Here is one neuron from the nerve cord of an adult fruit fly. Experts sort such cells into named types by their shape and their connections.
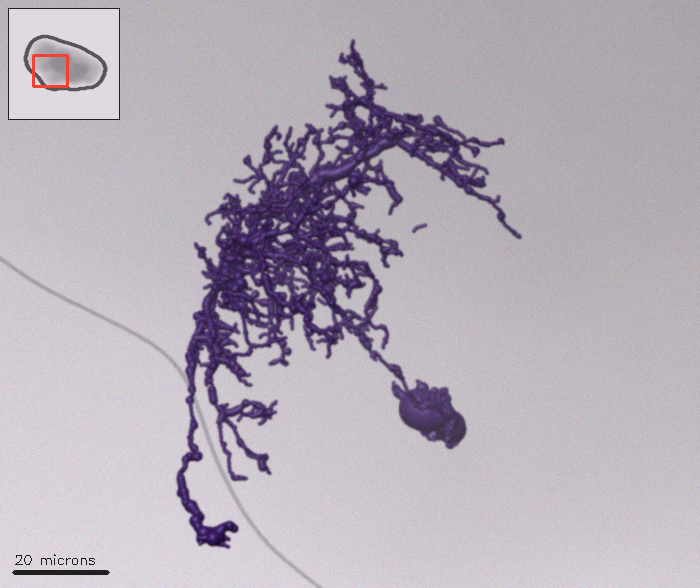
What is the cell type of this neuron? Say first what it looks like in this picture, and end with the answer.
From top to bottom in the picture it spans about 110 microns. The picture shows more than a hundred branch ends. It is a motor neuron of the nerve cord. It is of cell type Sternal anterior rotator MN.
